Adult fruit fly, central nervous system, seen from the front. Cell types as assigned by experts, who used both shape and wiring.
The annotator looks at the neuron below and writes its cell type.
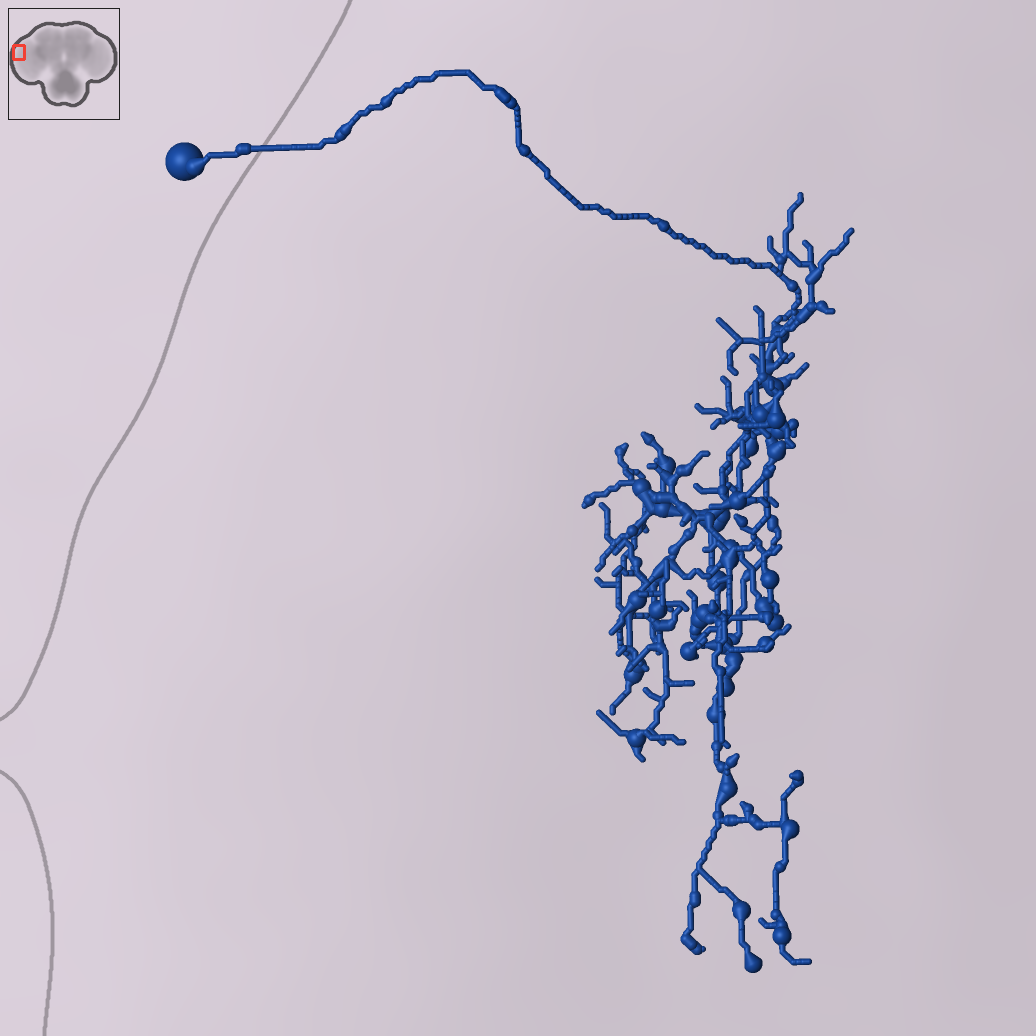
Cm6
